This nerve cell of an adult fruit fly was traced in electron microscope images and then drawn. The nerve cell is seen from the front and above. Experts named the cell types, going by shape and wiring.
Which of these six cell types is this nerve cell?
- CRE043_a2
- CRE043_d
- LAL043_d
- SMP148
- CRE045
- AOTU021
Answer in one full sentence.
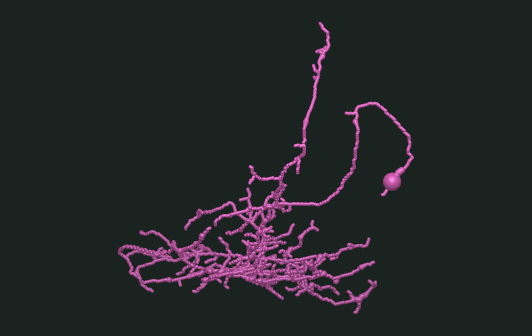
The nerve cell has LAL043_d as its cell type.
